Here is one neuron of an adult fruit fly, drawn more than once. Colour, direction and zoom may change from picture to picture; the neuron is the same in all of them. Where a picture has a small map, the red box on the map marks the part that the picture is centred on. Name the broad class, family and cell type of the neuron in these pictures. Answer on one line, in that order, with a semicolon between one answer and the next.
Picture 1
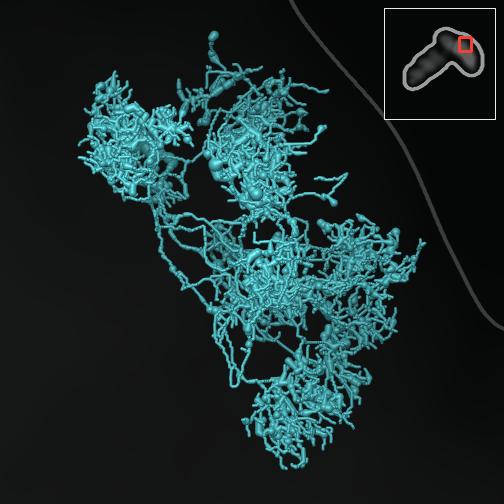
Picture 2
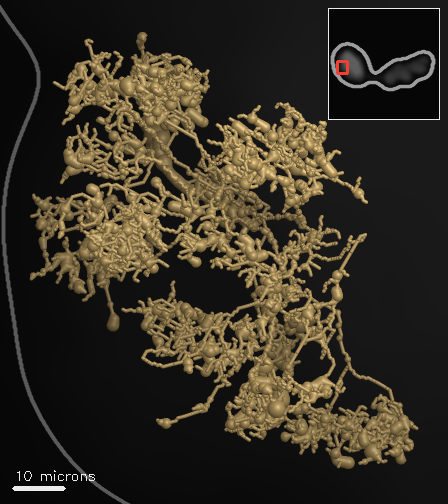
central-brain intrinsic neuron; hemilineage ALl1_dorsal; lLN2P_a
